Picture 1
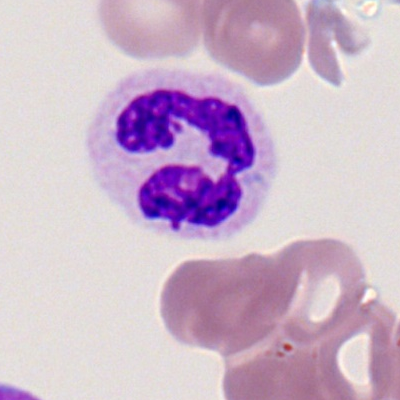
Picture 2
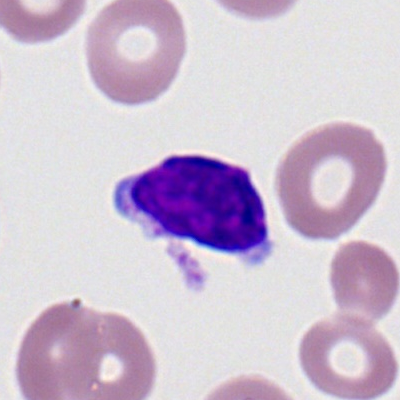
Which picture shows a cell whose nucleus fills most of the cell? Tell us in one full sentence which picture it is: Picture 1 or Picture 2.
In picture 2, the nucleus fills most of the cell.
